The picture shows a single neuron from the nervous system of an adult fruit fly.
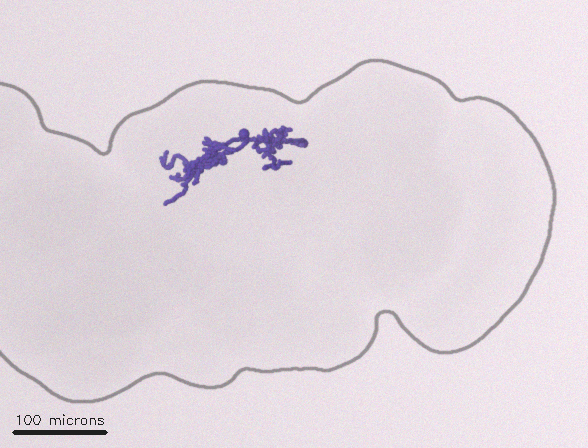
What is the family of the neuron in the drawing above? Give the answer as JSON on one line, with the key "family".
{"family": "hemilineage DM3_dorso_lateral"}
